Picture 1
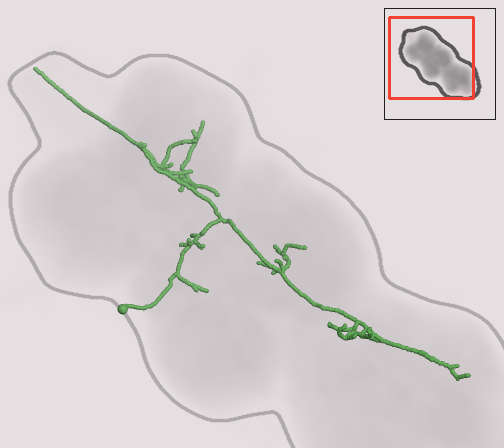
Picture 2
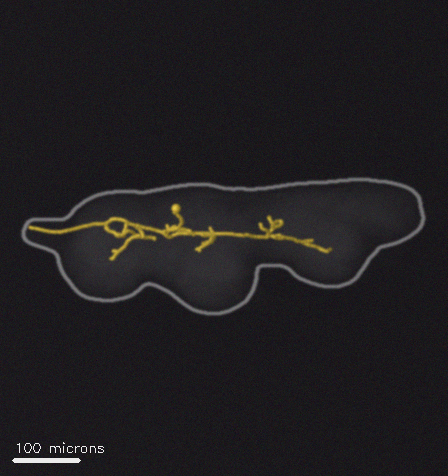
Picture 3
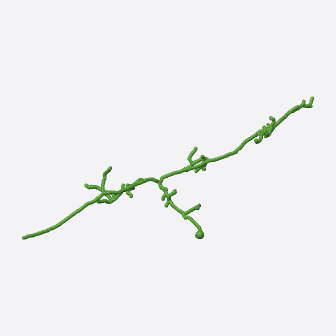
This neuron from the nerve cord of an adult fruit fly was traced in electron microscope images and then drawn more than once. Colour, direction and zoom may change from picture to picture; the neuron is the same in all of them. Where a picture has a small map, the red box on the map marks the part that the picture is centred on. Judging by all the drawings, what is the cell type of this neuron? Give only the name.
AN18B053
